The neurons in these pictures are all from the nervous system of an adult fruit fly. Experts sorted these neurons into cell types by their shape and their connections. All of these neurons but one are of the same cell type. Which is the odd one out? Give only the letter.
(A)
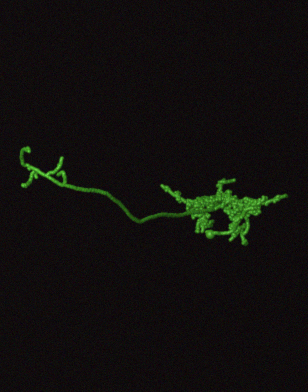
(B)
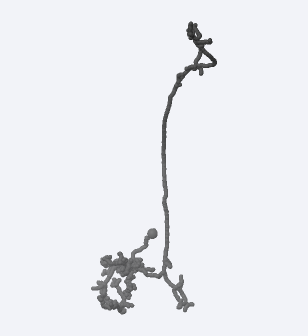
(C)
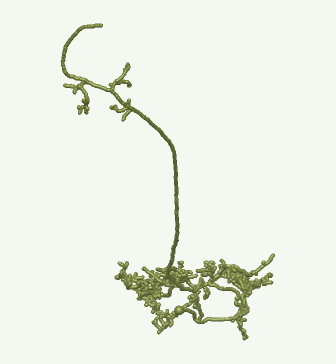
B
